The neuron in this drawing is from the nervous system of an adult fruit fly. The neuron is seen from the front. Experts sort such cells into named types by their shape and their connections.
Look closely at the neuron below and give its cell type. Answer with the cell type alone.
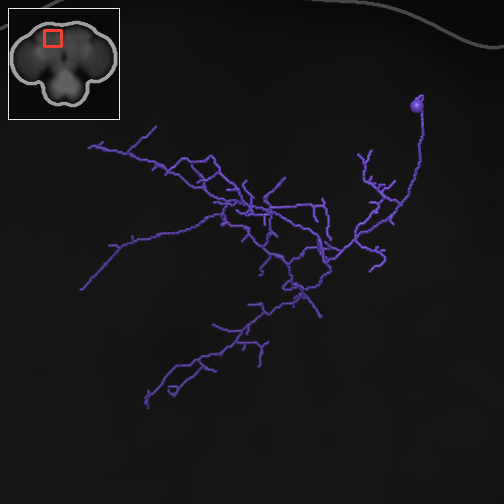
CB3080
